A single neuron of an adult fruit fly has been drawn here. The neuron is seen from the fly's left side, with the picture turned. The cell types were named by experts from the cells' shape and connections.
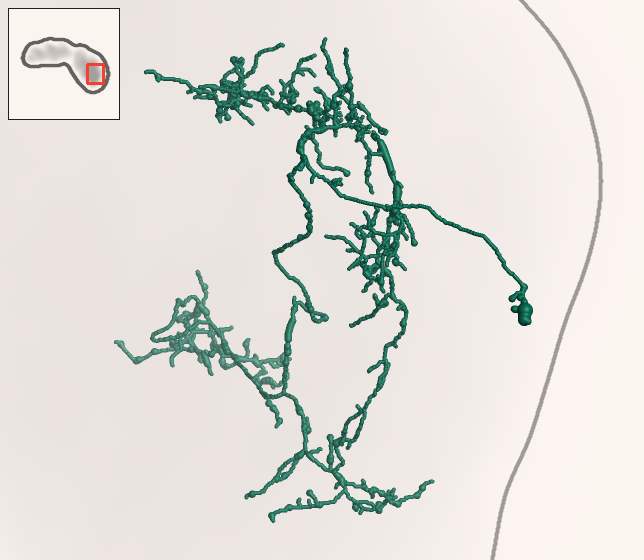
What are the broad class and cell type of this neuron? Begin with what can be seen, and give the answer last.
The cell body is on the right of the picture. The picture shows dozens of branch ends. This is a central-brain intrinsic neuron. The cell type is LAL115.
